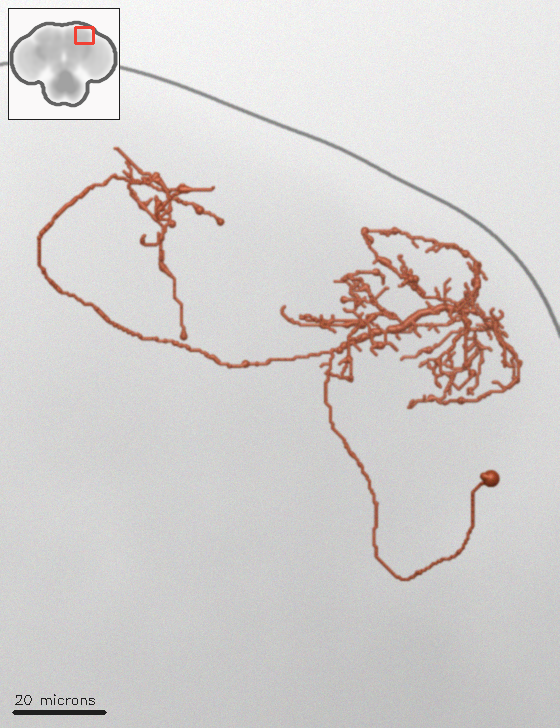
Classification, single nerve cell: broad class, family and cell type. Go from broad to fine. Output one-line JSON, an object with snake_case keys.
{"broad_class": "central-brain intrinsic neuron", "family": "hemilineage LHa1", "cell_type": "CB1570"}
